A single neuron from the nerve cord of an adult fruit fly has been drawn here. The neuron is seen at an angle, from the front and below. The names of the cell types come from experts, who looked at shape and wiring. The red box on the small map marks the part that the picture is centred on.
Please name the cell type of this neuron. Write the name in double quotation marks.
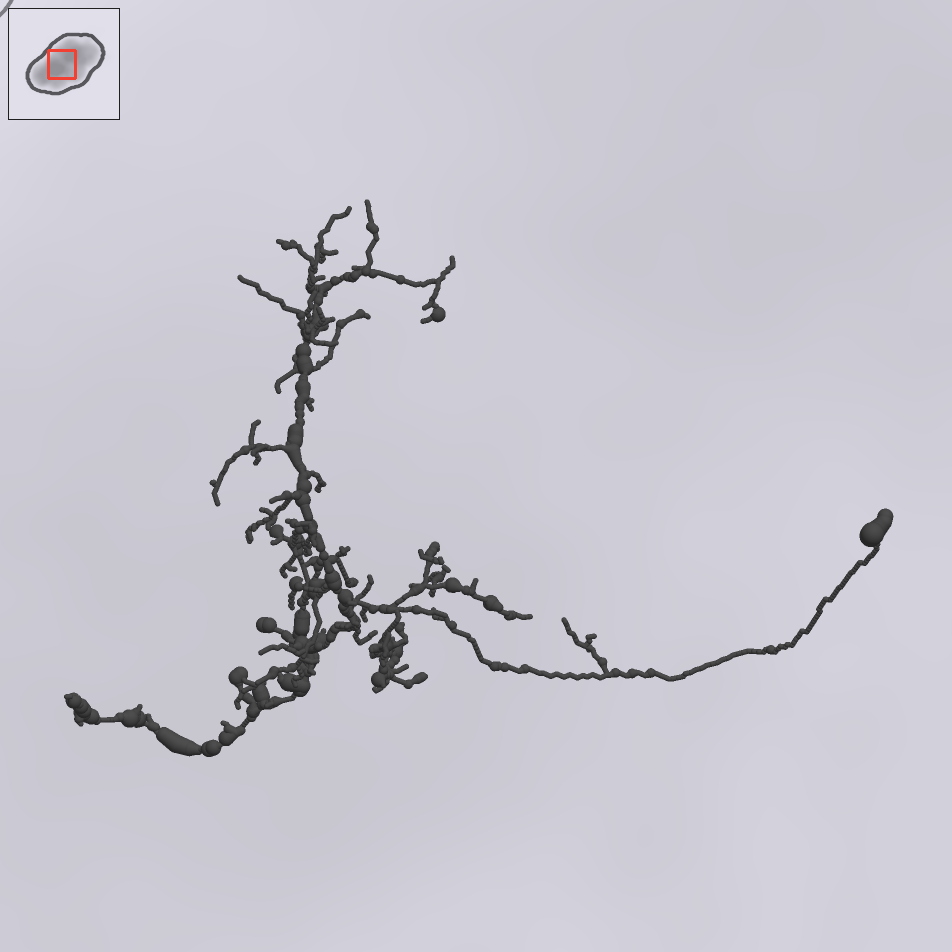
"IN14A080"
